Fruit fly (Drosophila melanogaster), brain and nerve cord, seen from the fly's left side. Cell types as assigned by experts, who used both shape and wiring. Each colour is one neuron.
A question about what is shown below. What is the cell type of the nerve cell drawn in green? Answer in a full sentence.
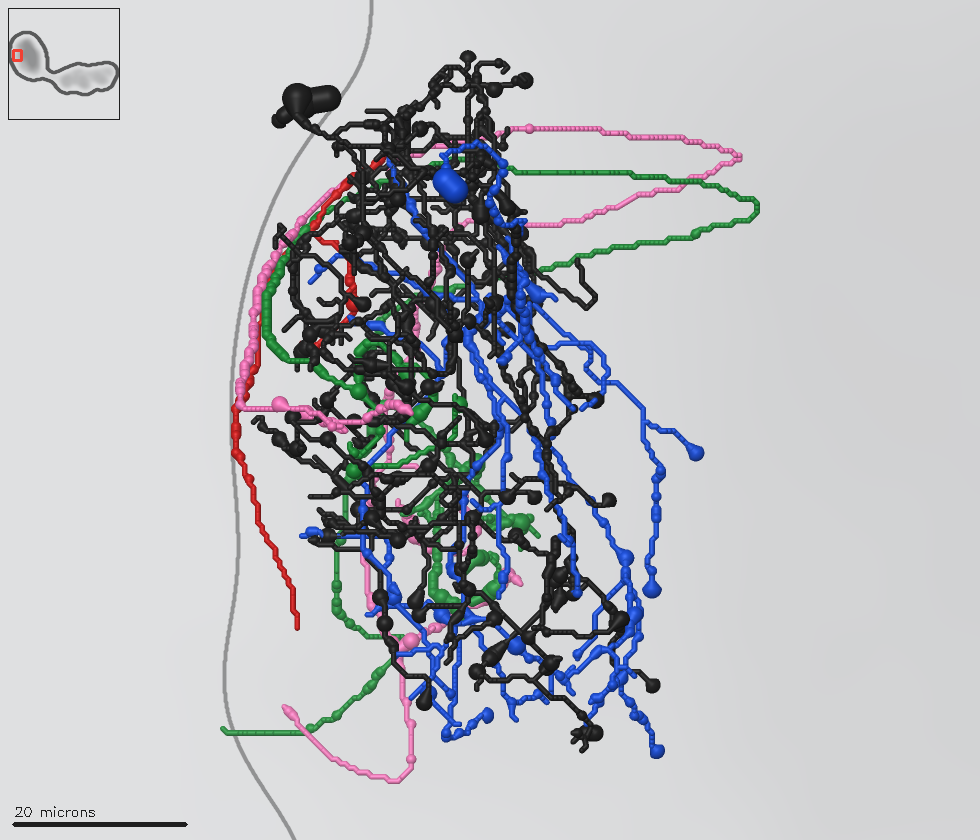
The cell type is ORN_DC3.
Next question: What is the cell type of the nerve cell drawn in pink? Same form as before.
The cell type is ORN_VA1d.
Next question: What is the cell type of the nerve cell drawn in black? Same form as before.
The cell type is CB3679.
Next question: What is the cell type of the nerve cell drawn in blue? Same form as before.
The cell type is CB2845.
